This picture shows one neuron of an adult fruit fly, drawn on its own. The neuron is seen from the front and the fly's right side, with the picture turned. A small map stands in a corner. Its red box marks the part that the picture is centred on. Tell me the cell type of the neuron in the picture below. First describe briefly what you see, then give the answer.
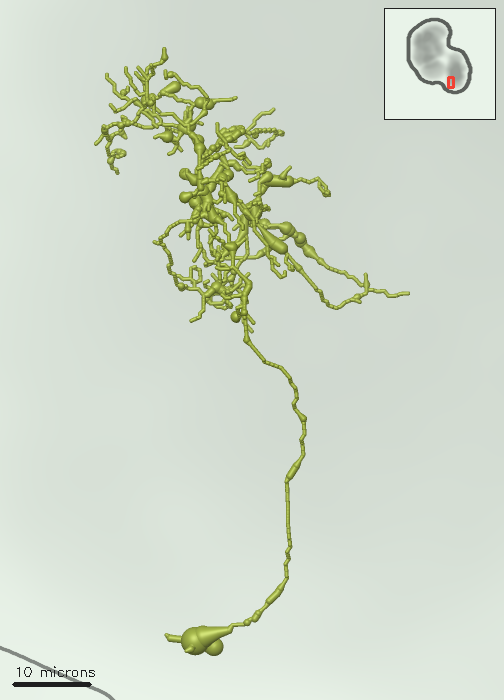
Its cell body lies at the bottom of the picture. By the scale bar it is about 80 microns tall in this view. The picture shows dozens of branch ends. It is a nerve-cord intrinsic neuron. The cell type is INXXX448.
